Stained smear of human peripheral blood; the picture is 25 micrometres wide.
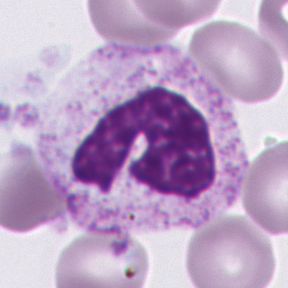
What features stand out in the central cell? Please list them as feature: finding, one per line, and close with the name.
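Nucleus: single unsegmented horseshoe, notch opening toward the lower left
Chromatin: dark purple, condensed into coarse clumps
Cytoplasm: abundant, pale pinkish-lilac, surrounding the nucleus on all sides
Granules: fine, lilac-purple, scattered throughout the cytoplasm
Name: band neutrophil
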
